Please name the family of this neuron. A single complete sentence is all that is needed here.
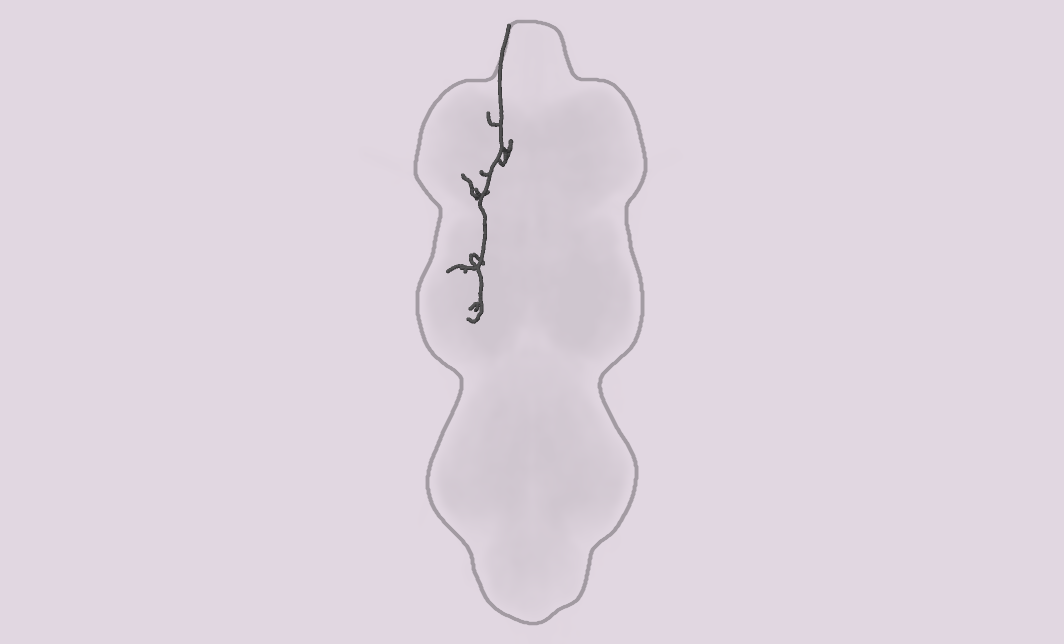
The neuron is sorted into family hemilineage LB3.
